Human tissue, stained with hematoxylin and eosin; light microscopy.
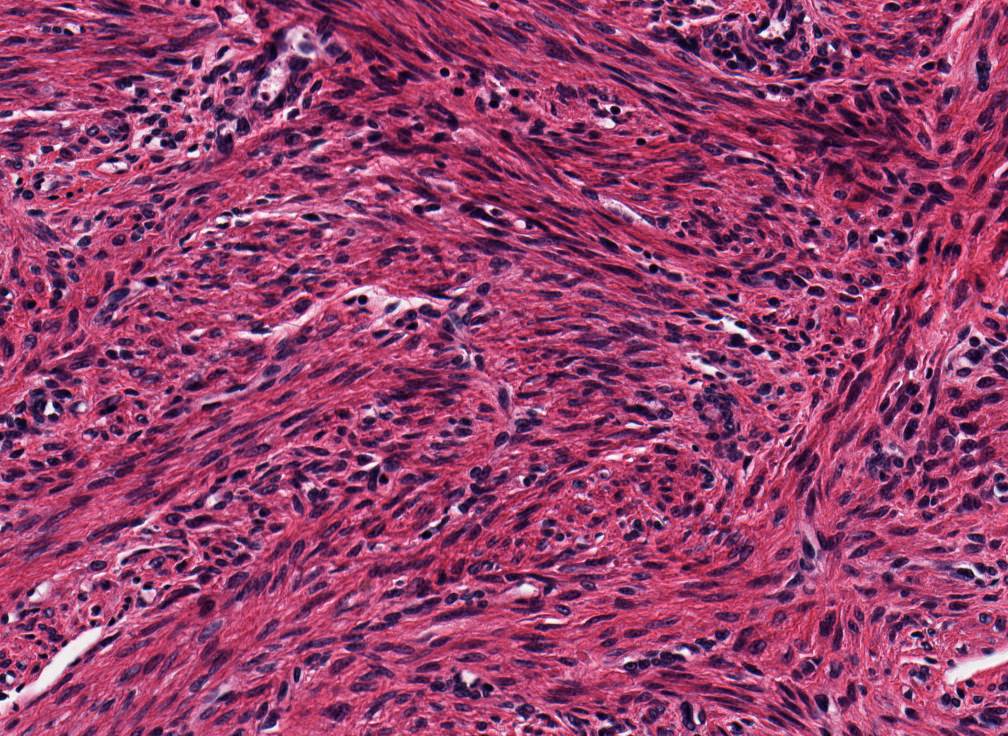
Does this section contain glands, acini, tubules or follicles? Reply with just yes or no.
No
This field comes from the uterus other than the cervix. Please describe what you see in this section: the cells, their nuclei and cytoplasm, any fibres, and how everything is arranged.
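First, the pattern: spindle cells fill the whole field in intersecting fascicles running in different directions. Next, the cytoplasm, which is pink and fibrillary. Then the nuclei: most are elongated and dark-staining. Last, small foci of crowded, rounder nuclei lie among the fascicles, as at the upper left and along the right edge.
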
